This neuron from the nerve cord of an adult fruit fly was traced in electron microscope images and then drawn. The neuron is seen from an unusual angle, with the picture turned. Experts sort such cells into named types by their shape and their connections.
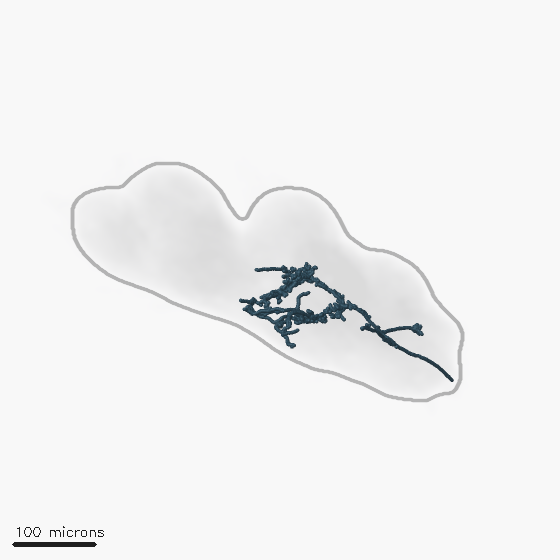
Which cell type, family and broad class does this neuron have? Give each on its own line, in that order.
AN08B035
hemilineage 08B
ascending neuron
